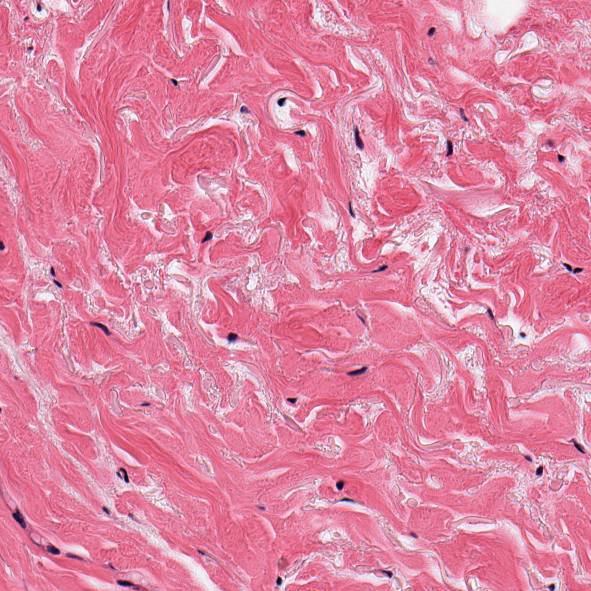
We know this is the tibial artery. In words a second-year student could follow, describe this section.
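What strikes me first is collagen everywhere: wavy pink bundles, haphazardly interwoven, filling the whole field. Nuclei are sparse and widely scattered; small, dark, slender, like fibroblast nuclei lying between the bundles. And throughout, narrow pale clefts separate many of the bundles.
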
